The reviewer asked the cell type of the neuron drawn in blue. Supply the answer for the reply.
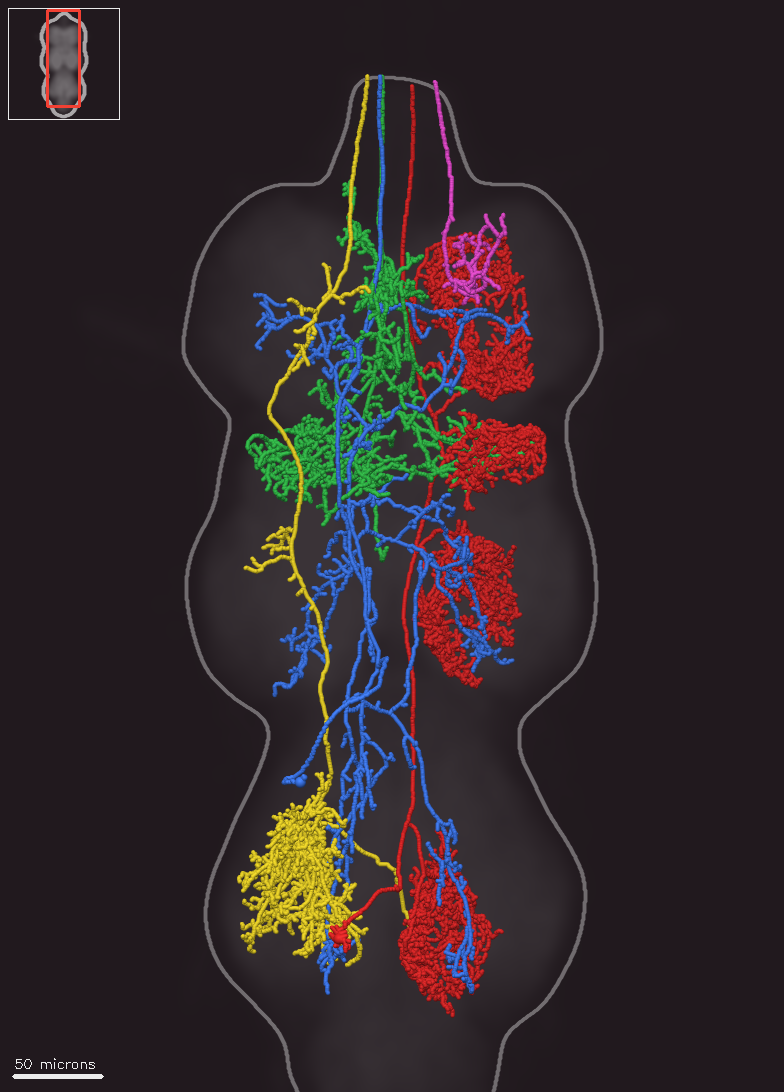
AN17B007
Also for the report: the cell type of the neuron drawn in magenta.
DNge077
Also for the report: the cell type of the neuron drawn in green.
AN17B012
